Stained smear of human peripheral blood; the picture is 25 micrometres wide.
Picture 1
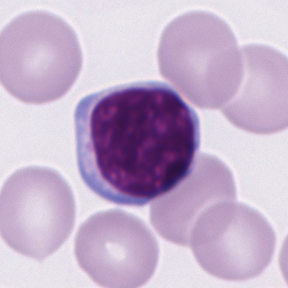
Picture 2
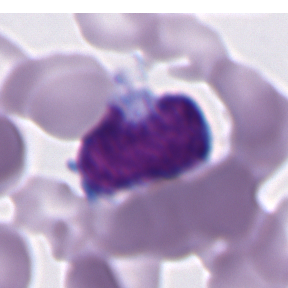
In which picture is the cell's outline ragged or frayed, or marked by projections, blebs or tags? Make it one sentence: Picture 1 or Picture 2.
In picture 2, the cell's outline is ragged or frayed, or has projections, blebs or tags.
